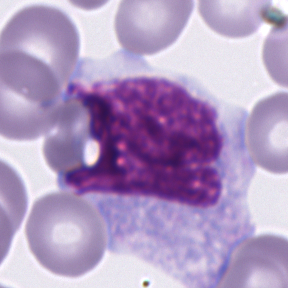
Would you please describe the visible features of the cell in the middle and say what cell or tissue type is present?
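Look at how the nucleus folds, its notch opening toward the left side of the cell. There's plenty of cytoplasm, lying mostly below and to the right of the nucleus, in a pale greyish blue. Its texture is finely dusty, with no coarse granules. This one is a monocyte.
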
